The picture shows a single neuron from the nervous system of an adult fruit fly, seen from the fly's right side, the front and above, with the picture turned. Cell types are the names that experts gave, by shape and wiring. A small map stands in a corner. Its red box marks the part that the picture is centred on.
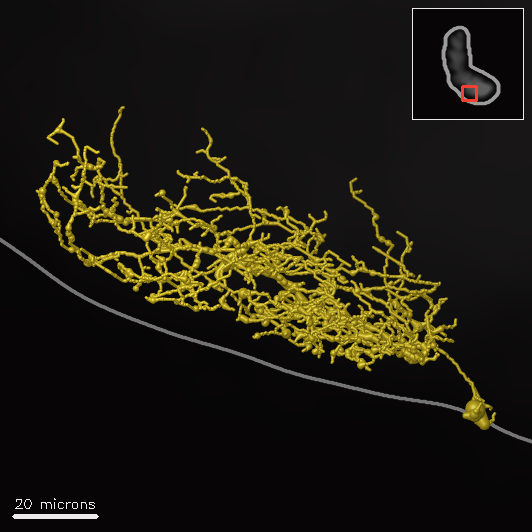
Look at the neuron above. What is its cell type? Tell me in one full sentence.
Included in the cell type GNG050 is this neuron.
